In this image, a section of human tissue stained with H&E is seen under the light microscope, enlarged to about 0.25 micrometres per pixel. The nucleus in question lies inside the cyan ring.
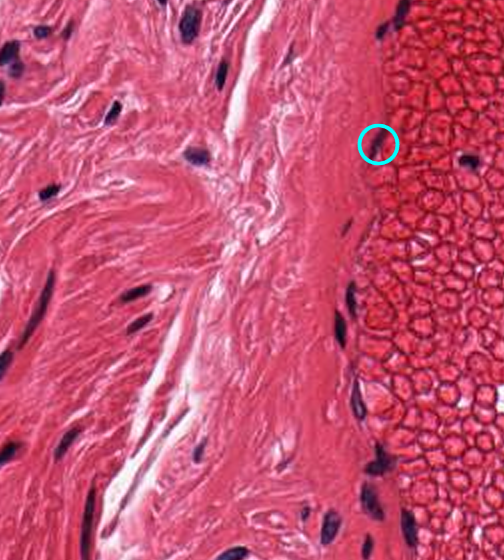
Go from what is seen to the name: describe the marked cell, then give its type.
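The nucleus is slender and elongated, and it is stained dark and evenly throughout. On its other side, the cell lies directly against the pink fibrous wall. No separate cytoplasm can be made out around the nucleus. It is an endothelial cell.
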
